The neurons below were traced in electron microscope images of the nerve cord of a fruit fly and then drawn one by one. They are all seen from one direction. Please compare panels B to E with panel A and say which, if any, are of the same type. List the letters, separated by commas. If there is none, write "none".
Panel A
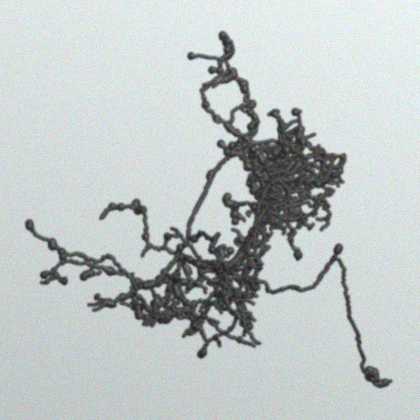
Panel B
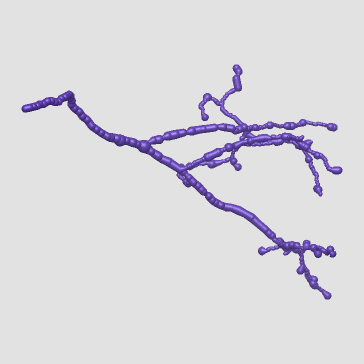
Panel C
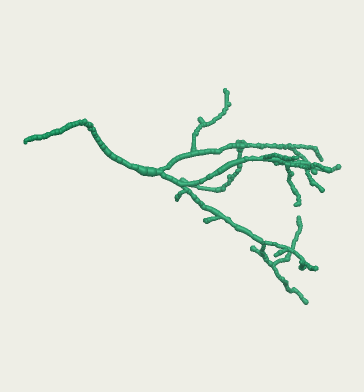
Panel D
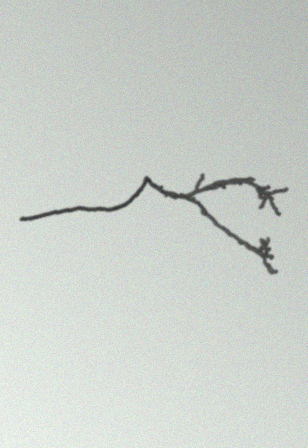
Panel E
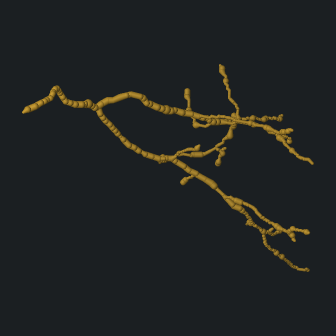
none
